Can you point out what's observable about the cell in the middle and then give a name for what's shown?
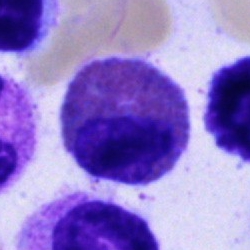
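First, the nucleus sits in the lower part of the cell and is wider than it is tall. It stains dark purple, clearly darker than the cytoplasm. Next, the cytoplasm itself has a finely granular texture. The cell is an eosinophil.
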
